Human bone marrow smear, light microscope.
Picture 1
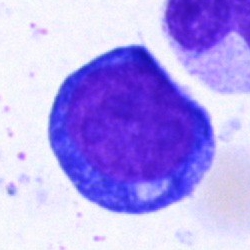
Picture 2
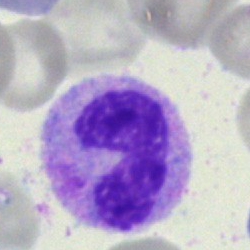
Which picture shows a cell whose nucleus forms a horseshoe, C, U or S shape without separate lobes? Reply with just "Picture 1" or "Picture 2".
Picture 2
